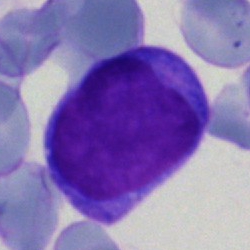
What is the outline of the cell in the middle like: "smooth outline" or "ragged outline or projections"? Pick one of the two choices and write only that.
Smooth outline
